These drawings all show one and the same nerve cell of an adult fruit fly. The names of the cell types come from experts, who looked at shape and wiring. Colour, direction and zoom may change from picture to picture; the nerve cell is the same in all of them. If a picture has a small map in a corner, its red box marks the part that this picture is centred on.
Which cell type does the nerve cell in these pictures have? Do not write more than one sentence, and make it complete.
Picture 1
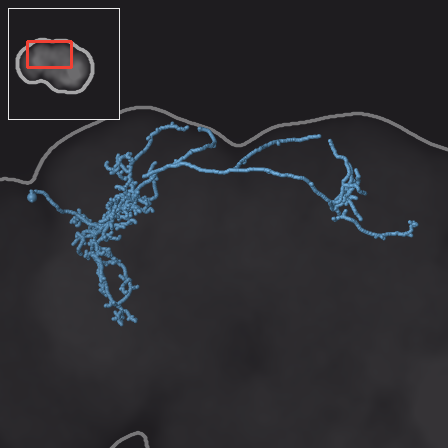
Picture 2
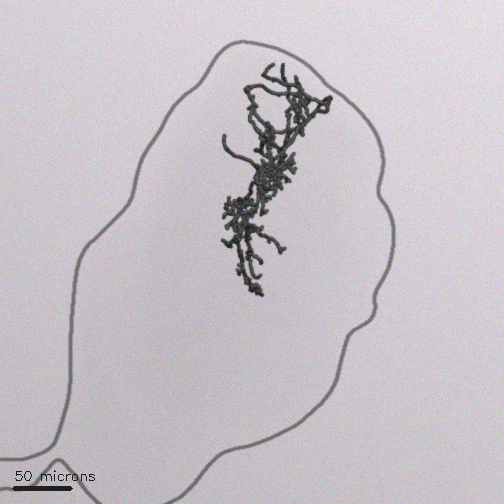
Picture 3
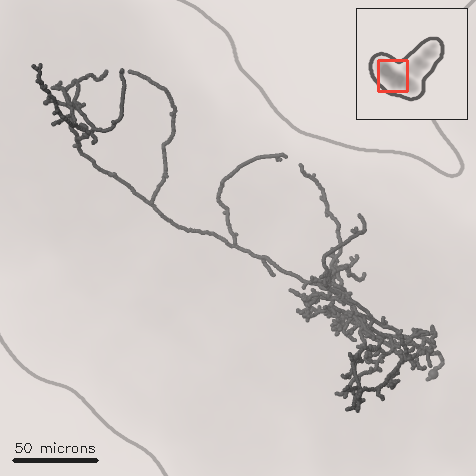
The nerve cell has AVLP750m as its cell type.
